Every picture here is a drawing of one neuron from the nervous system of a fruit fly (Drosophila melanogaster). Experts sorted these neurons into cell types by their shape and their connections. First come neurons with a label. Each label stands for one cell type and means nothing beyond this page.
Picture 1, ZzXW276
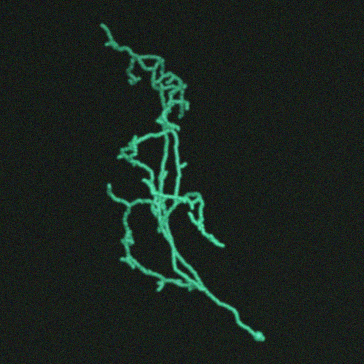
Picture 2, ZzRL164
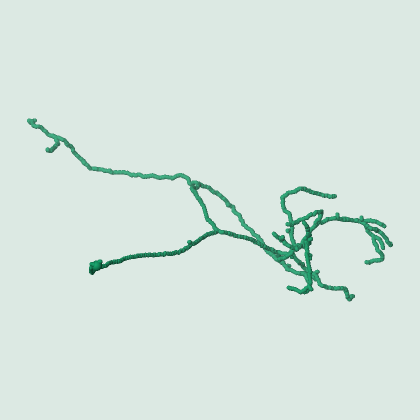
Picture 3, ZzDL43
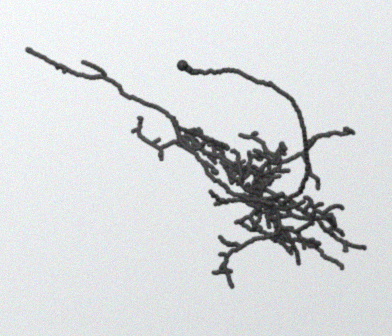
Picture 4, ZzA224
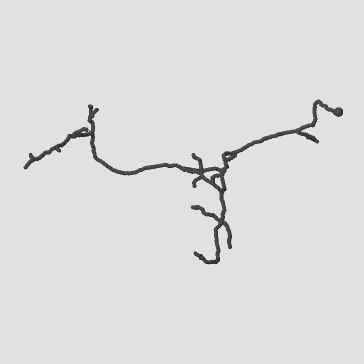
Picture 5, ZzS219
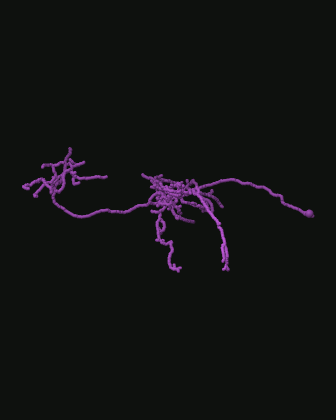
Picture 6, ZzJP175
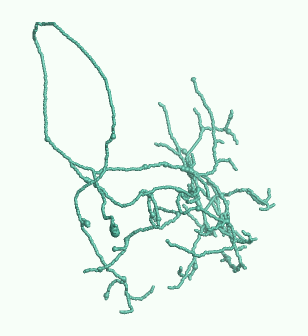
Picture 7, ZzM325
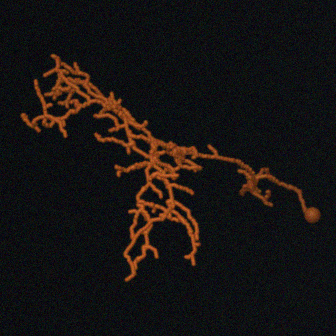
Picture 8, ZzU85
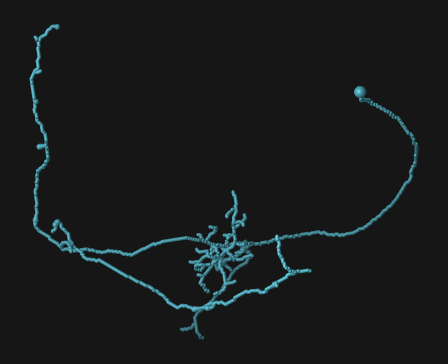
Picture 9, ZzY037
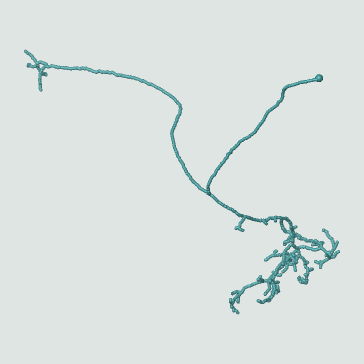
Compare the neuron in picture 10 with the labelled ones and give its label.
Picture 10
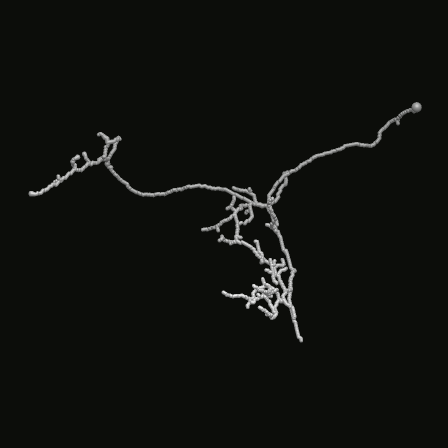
ZzA224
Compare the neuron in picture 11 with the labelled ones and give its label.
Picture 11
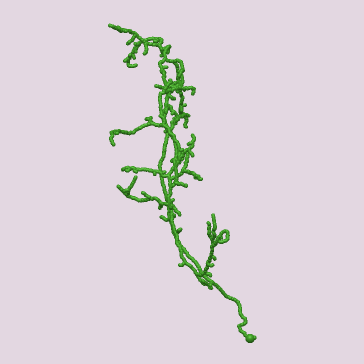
ZzXW276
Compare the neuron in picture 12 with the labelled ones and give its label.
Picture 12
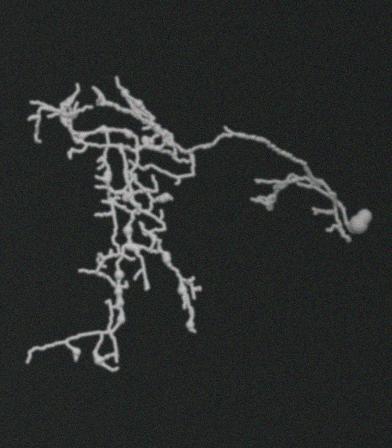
ZzM325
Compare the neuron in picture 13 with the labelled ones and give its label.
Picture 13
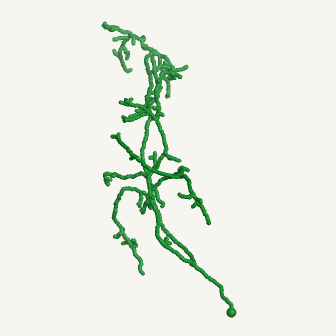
ZzXW276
